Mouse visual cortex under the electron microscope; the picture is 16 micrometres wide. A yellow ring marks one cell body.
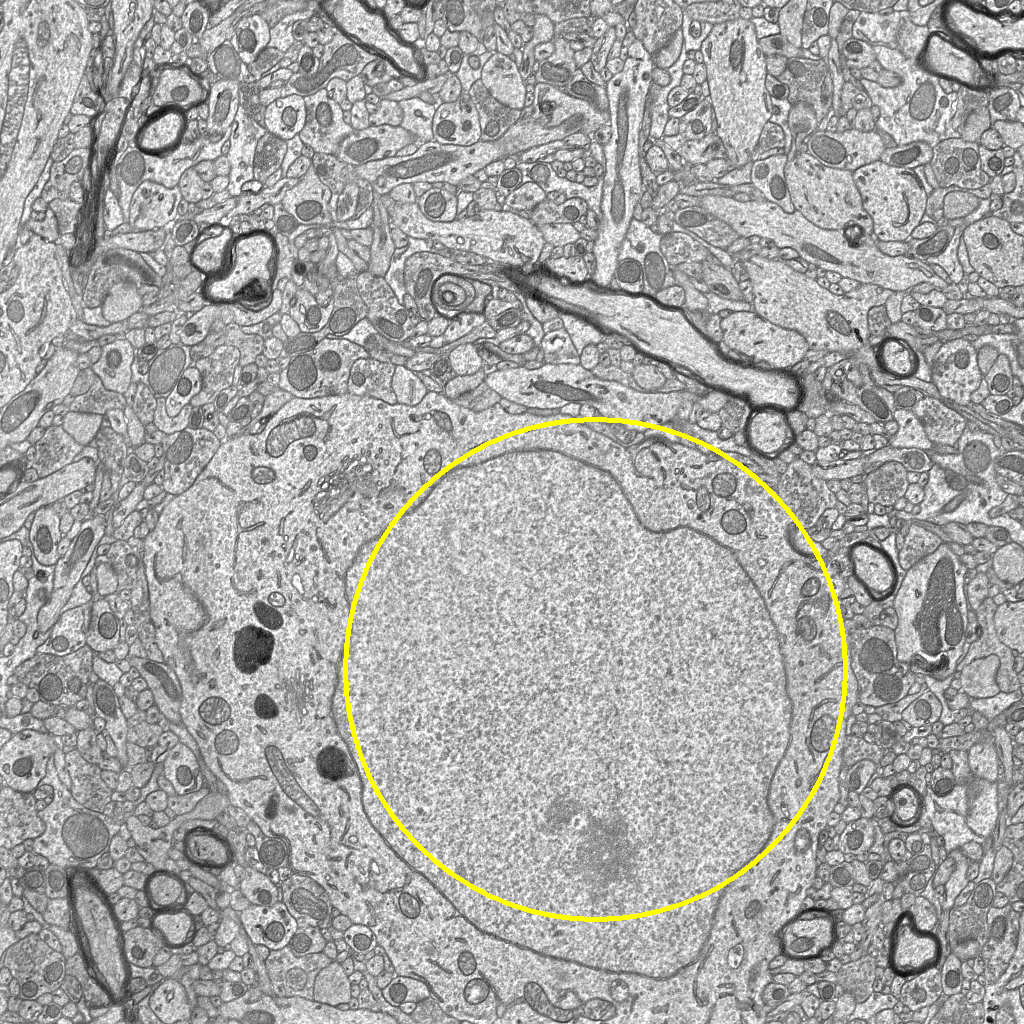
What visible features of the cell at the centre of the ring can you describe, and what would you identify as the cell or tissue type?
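A large, rounded nucleus lies wholly within the picture. Its chromatin is pale and finely dispersed, and no dark clumps line the envelope. The envelope is mostly smooth but steps inward once at the upper right. To the left of the nucleus, several very dark round bodies sit in the cytoplasm. This is an excitatory neuron.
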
